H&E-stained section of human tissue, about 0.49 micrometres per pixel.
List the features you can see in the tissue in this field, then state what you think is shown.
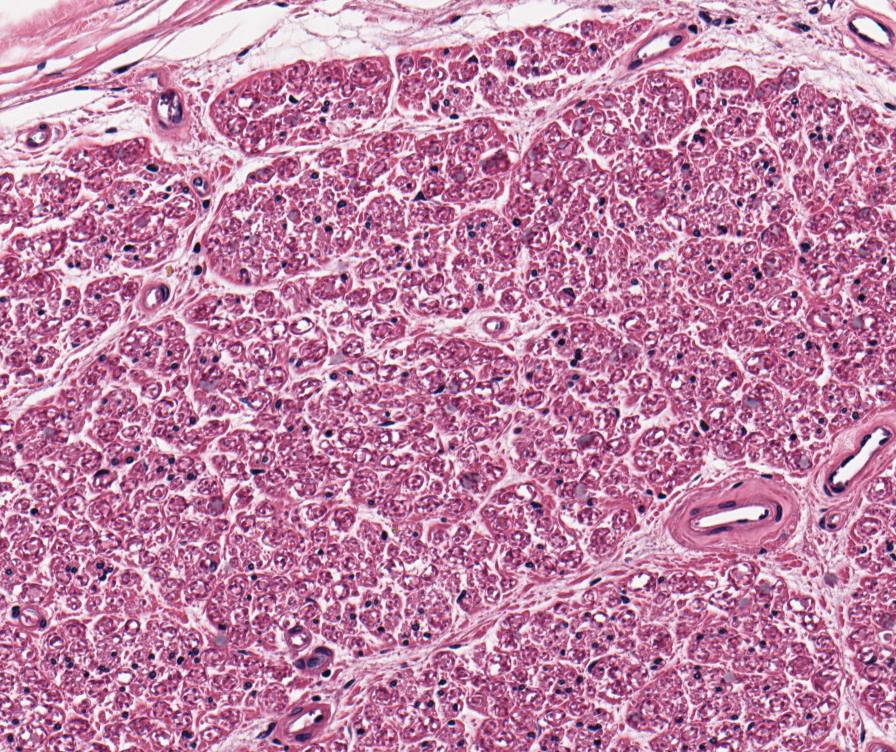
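Many round profiles have a central pink dot ringed by a pale or clear halo inside a pink rim. Narrow clear clefts separate many of the bundles from their surrounding septa. Along the top edge runs a band of loose pale connective tissue with a few wavy fibres. No epithelium or glands appear. This is tibial nerve.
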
